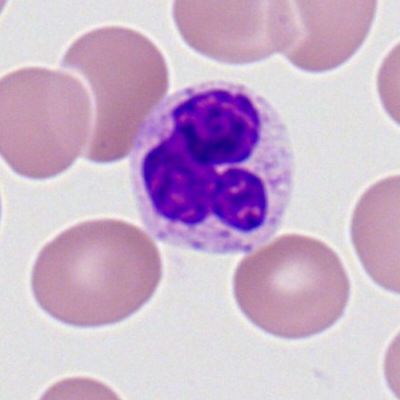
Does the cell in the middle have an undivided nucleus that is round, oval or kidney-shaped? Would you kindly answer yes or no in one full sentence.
No, this cell has a lobed nucleus rather than a single undivided one.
